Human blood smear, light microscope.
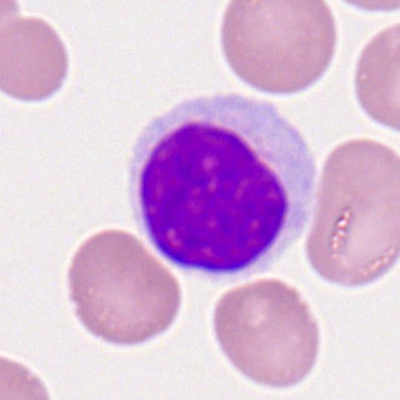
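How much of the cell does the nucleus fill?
Most of it, leaving a narrow rim of pale blue cytoplasm.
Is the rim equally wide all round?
No; it is wider on the upper right side than on the lower left.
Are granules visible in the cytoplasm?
No distinct granules are seen, and it holds no vacuoles.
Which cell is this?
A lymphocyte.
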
